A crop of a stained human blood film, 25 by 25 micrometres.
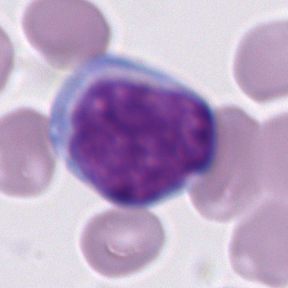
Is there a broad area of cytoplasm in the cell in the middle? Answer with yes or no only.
No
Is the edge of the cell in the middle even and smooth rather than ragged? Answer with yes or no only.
Yes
